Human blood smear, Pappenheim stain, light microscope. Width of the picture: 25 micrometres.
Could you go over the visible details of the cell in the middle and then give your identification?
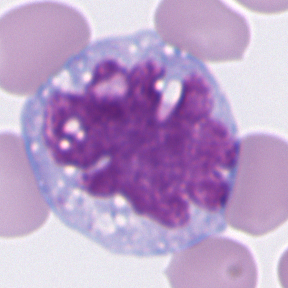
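Let me start with the outline: roughly round, and smooth. The nucleus is folded, but its parts aren't joined by thin threads. Now the cytoplasm: it holds many small clear vacuoles, and I find no coarse orange granules there. So I'd call this a monocyte.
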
